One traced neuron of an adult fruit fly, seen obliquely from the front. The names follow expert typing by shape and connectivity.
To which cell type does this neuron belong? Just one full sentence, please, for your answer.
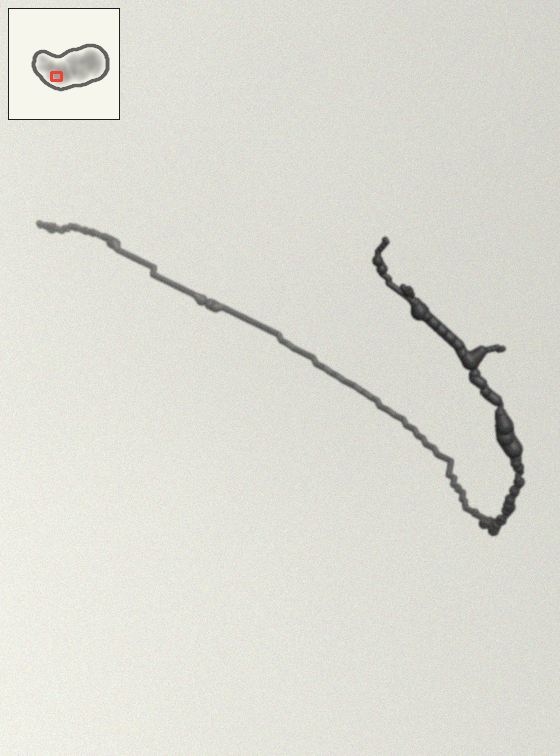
In the scheme of cell types, this neuron is SNta29.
